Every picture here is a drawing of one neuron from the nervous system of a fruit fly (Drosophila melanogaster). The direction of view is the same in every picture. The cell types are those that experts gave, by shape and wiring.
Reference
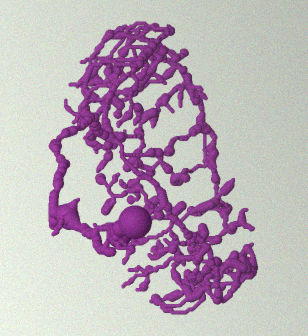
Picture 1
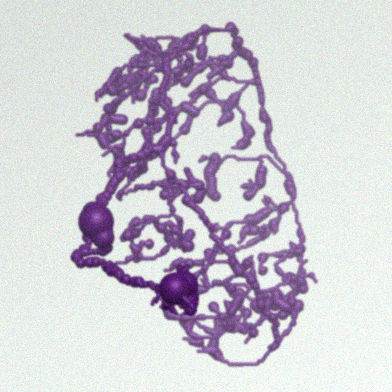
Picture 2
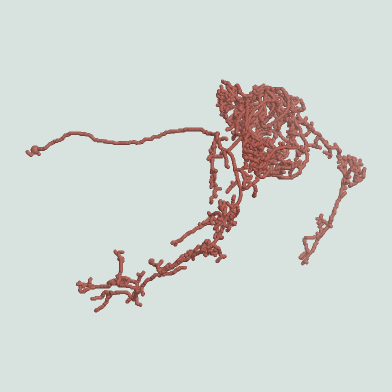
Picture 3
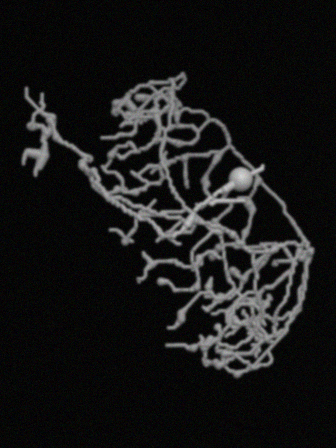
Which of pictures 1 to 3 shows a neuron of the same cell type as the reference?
Picture 1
